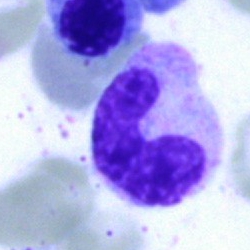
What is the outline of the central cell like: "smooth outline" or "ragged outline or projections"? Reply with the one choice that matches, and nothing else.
Smooth outline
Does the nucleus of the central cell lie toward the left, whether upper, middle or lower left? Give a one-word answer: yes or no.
Yes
